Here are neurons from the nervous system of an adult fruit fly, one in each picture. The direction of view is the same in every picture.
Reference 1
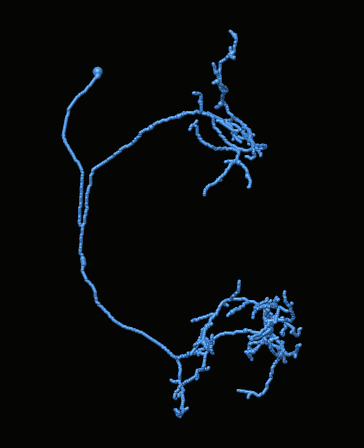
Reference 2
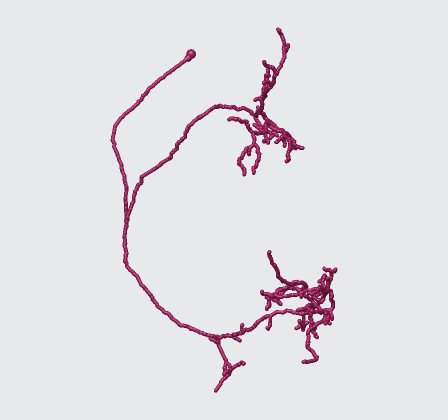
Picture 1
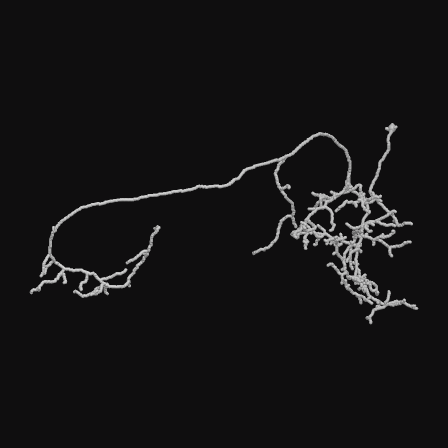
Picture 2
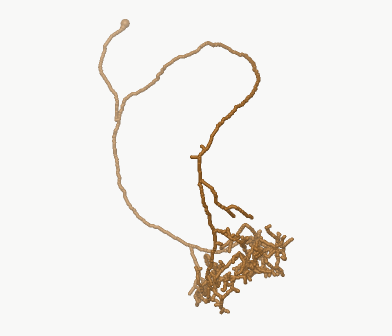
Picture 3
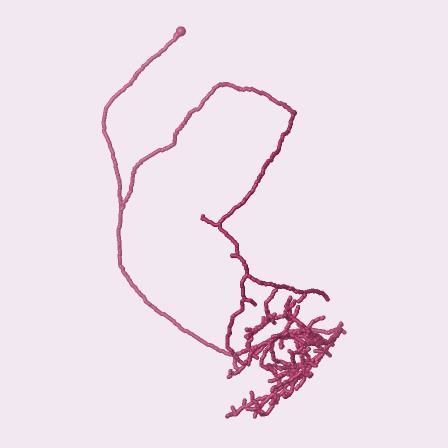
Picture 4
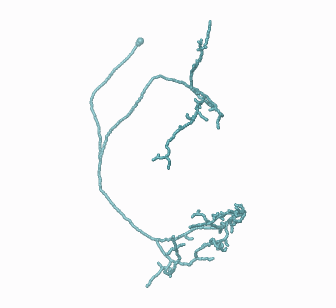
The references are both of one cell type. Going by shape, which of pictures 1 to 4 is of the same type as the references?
Picture 4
